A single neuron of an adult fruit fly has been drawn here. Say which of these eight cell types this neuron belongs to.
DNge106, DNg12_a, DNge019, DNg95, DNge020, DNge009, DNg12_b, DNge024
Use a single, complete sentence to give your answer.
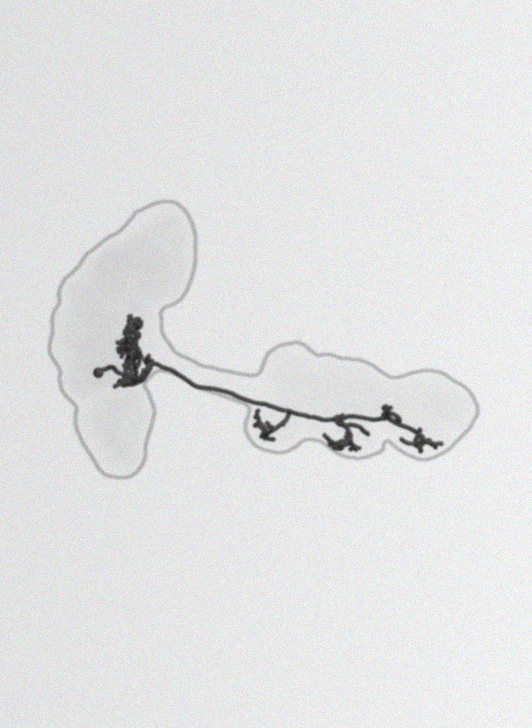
Among cell types, the one for this neuron is DNg95.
